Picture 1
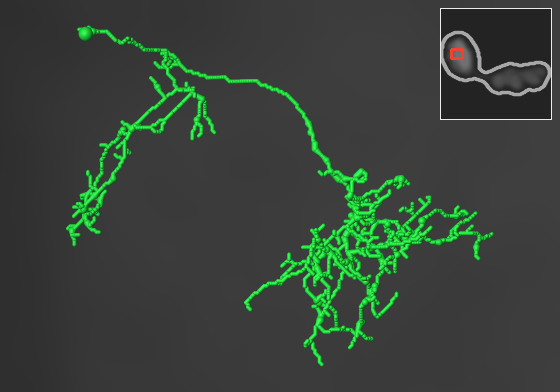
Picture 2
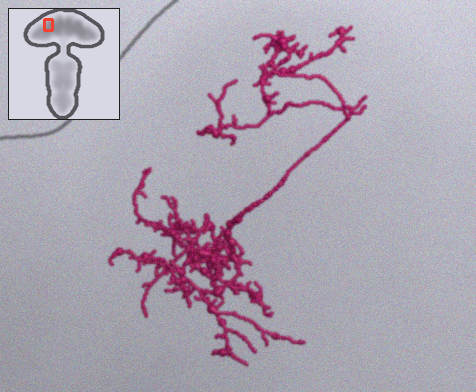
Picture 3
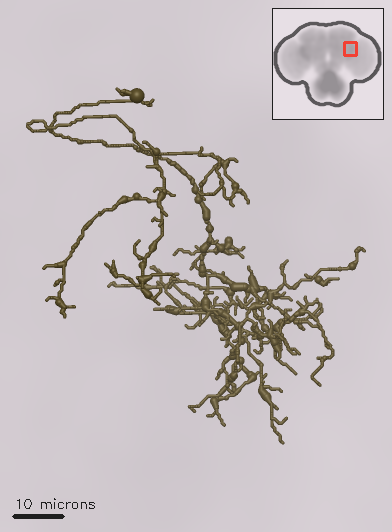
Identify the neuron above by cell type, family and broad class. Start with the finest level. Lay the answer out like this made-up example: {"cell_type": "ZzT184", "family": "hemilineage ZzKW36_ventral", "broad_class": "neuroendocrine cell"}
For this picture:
{"cell_type": "AVLP232", "family": "hemilineage VLPl&d1_dorsal", "broad_class": "central-brain intrinsic neuron"}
